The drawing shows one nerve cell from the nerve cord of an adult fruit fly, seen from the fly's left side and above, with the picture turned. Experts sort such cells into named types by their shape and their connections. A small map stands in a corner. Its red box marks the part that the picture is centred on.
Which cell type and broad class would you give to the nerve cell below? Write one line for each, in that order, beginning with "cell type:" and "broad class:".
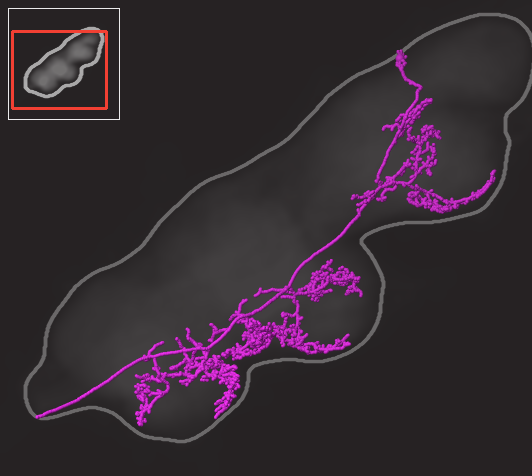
cell type: ANXXX027
broad class: ascending neuron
